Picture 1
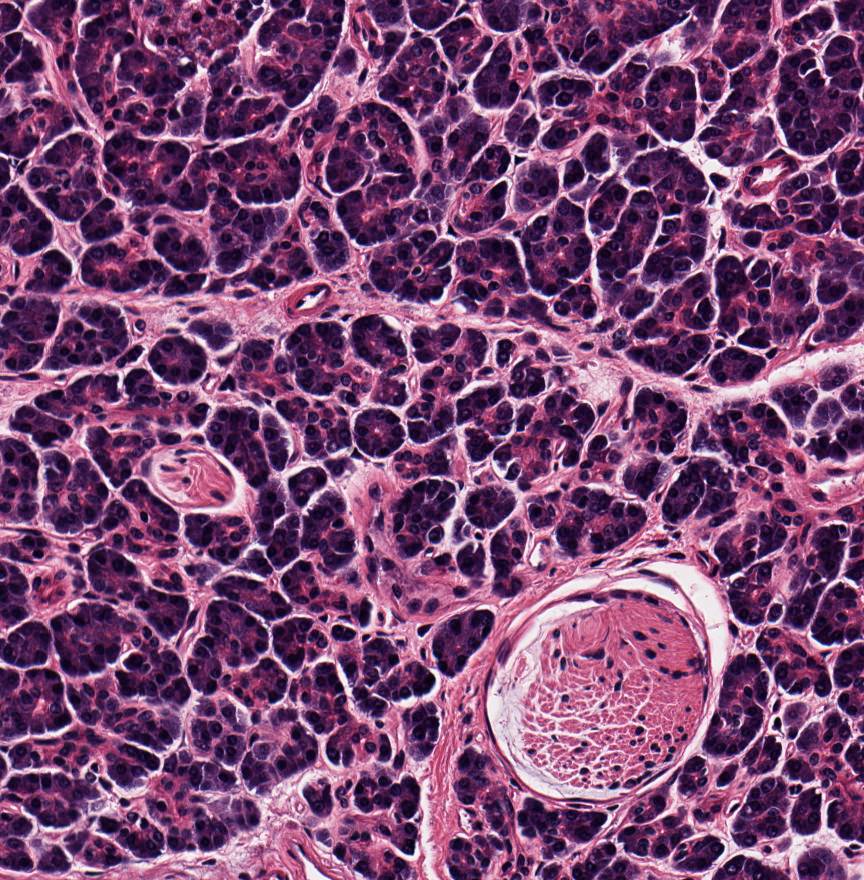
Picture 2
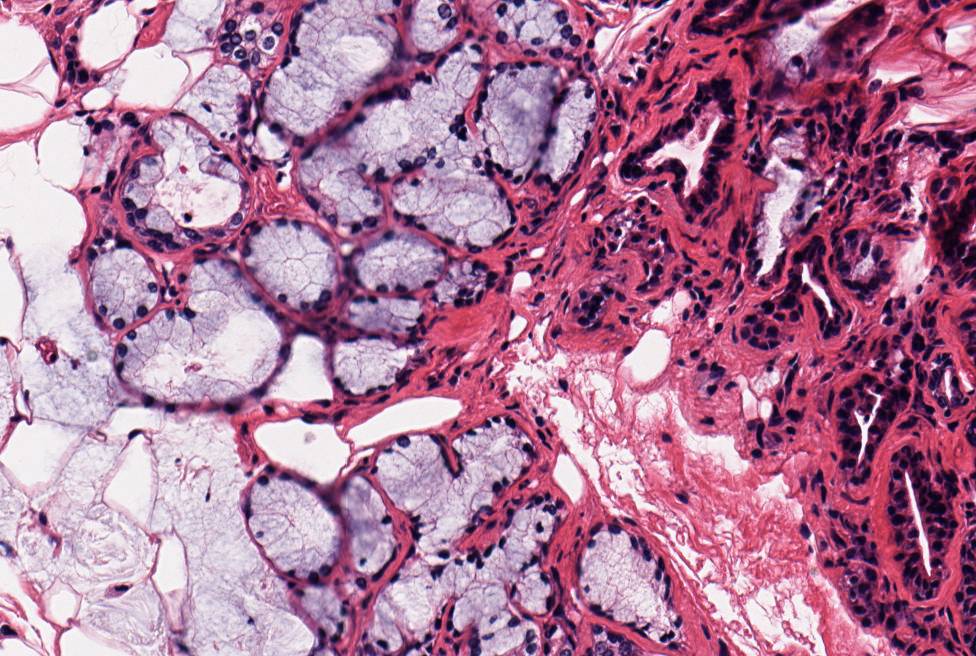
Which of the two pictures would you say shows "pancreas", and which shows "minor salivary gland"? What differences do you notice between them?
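The pancreas is in picture 1, and a minor salivary gland is in picture 2. The acinar cells in picture 1 have deep purple basal cytoplasm and a pinker granular zone toward the acinus centre. Their round dark nuclei lie toward the outer base. On the left of picture 2, the acinar cells have pale grey-blue, finely foamy cytoplasm, with small, dark, flattened nuclei against the cell base.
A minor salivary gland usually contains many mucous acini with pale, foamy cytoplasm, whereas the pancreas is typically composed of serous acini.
On the right of picture 2, cells with crowded dark oval nuclei form small tubules and cords with narrow slit-like lumens.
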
